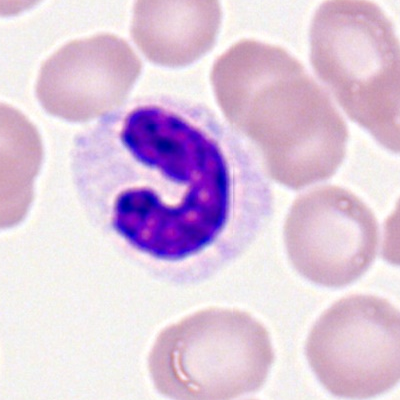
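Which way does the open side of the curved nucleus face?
It faces to the left.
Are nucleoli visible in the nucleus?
No, none are visible.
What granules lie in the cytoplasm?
Only fine, faint ones.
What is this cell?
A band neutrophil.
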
